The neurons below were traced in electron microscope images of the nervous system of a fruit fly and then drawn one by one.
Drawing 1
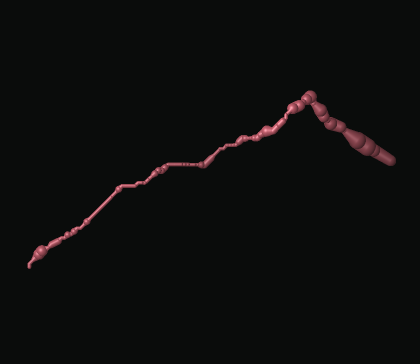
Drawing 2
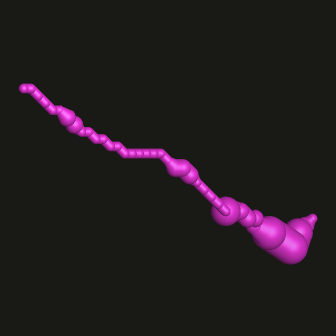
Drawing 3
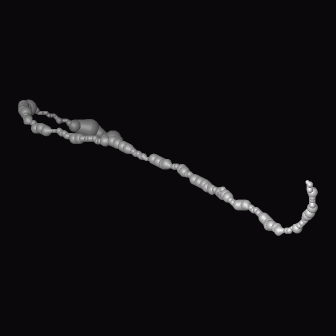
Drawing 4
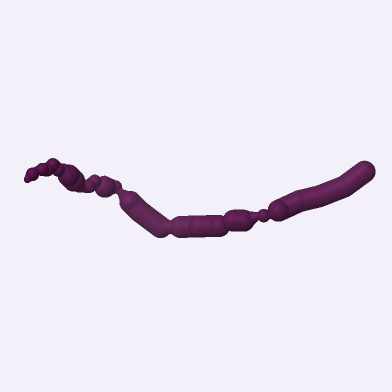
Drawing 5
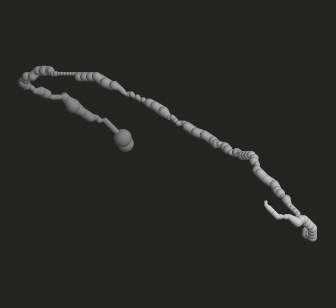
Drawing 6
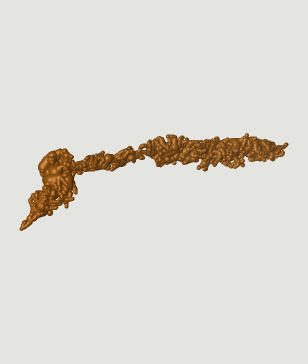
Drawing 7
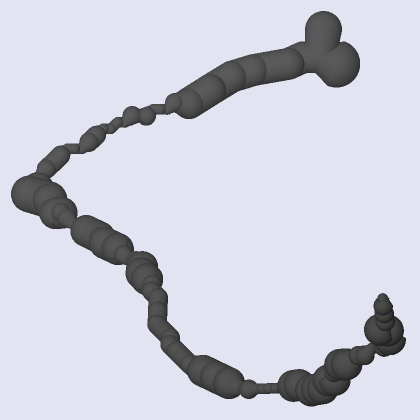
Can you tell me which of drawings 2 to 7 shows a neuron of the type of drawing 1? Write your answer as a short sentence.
Drawing 6 is of the same cell type.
